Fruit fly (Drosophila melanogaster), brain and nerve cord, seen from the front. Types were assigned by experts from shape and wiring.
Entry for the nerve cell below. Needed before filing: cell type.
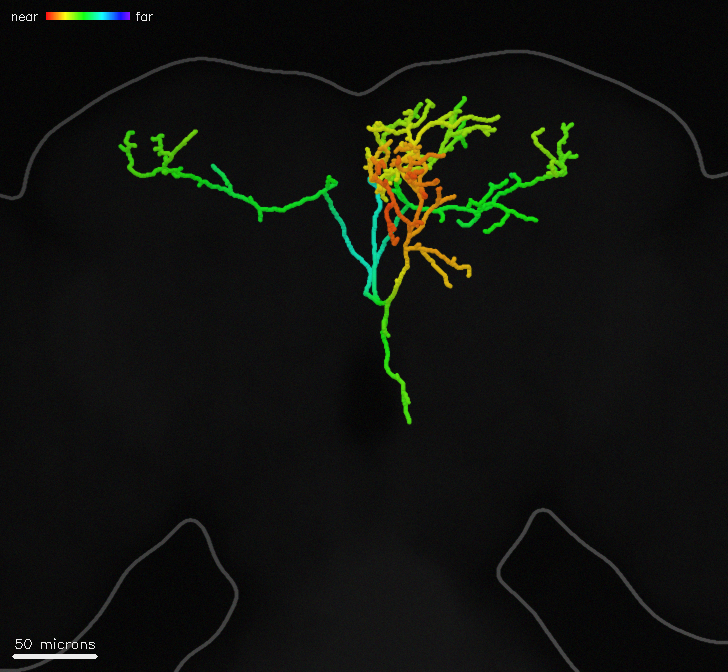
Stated: SMP715m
